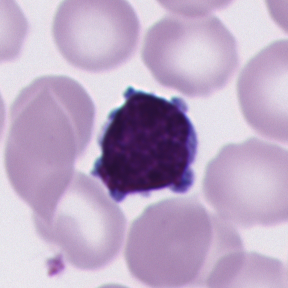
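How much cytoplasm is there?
Hardly any: the nucleus fills almost the whole cell, leaving only a very scant rim.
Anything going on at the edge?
Small knob-like bits of pale cytoplasm bulge out at several points.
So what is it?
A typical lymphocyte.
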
